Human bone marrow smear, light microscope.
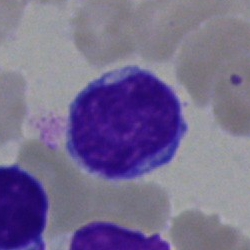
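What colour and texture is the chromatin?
The chromatin is dark purple and dense, with small paler streaks.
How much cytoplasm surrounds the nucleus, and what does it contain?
Only a thin blue rim, with no granules visible in it.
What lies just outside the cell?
A small cluster of pink-purple granular material sits just off its left edge.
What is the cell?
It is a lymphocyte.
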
